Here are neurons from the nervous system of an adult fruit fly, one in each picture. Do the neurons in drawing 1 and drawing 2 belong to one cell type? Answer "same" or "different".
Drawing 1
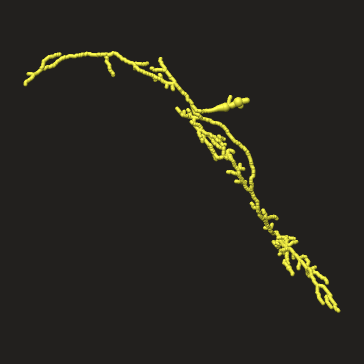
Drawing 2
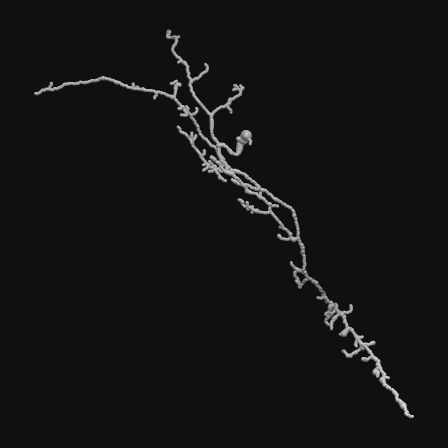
same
